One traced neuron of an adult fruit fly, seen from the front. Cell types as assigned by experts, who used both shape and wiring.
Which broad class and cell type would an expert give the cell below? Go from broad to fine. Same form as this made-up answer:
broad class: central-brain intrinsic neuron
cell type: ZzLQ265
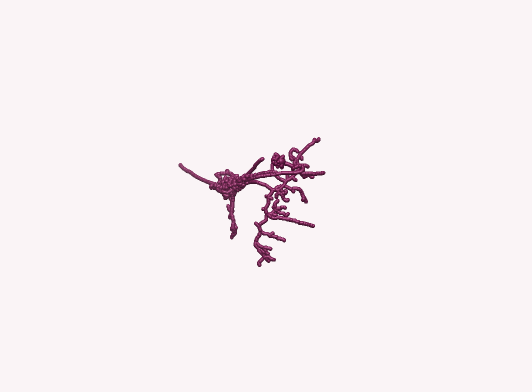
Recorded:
broad class: optic-lobe intrinsic neuron
cell type: aMe6c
